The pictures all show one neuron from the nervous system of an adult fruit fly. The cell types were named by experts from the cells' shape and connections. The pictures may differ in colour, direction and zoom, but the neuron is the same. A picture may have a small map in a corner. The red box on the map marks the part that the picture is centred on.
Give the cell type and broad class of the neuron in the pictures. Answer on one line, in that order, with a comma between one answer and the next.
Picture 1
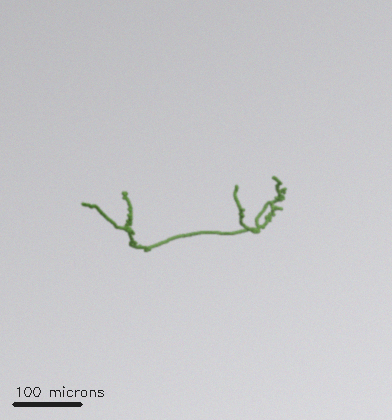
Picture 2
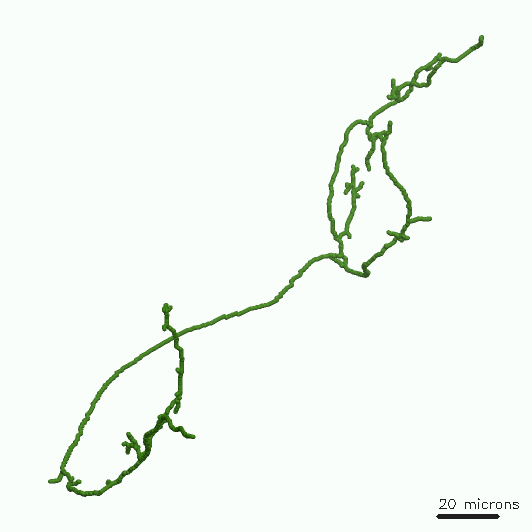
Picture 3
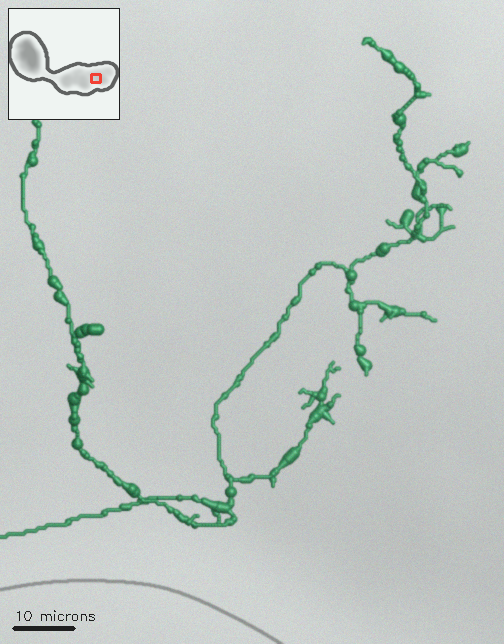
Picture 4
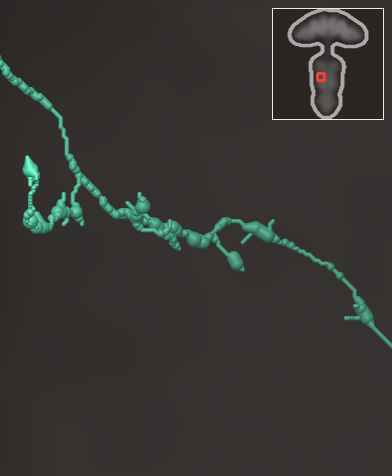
SNxx25, sensory neuron entering the nerve cord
